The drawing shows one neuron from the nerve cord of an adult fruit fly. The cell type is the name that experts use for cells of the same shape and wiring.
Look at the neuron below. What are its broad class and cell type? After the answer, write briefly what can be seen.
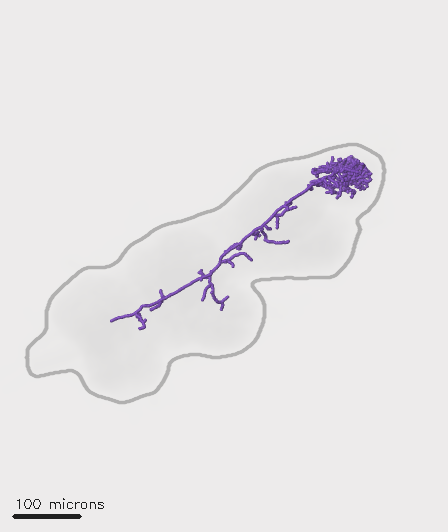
Its broad class is nerve-cord intrinsic neuron. The cell type is INXXX241. From left to right in the picture it spans about 400 microns. In this view it is wider than it is tall.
